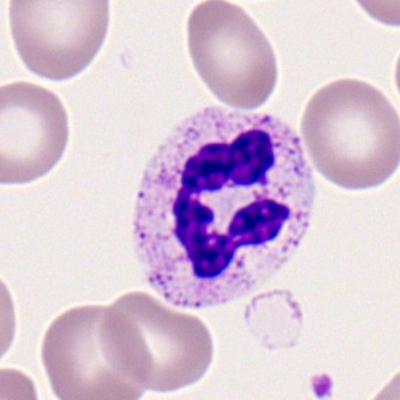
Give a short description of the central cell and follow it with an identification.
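Look at the outline of the central cell: it is smooth and roughly round to slightly oval. The chromatin is dark purple and coarsely clumped, and you will find no nucleoli in the nucleus. Fine pink-purple granules are scattered through the cytoplasm. This is a segmented neutrophil.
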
